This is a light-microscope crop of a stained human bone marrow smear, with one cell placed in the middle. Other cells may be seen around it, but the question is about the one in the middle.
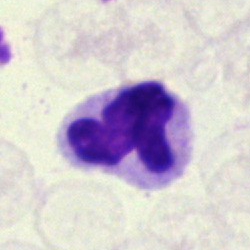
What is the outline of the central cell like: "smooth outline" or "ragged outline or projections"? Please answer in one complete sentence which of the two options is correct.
No projections, blebs or ragged parts break the cell's outline.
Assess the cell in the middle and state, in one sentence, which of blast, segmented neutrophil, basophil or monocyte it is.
For this crop, the cell in the middle is a segmented neutrophil.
